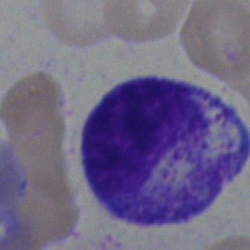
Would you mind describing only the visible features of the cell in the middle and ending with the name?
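Start with the outline: round and smooth. A dense, dark purple mass fills most of the cell, lying mainly toward its left and upper side. Along the lower right runs a paler, crescent-shaped zone. You won't find a distinct nucleolus. This cell is a myelocyte.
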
